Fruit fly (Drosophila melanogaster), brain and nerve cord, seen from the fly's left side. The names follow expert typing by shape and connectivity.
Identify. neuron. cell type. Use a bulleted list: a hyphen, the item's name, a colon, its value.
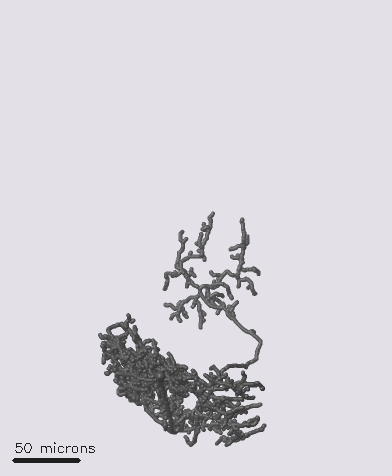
- cell type: GNG107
